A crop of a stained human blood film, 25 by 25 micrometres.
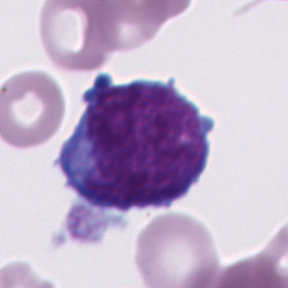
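Myeloblast in a stained peripheral blood smear. The nucleus fills most of the cell, leaving a narrow rim of cytoplasm. The outline is uneven, with small rounded blue knobs bulging from the top edge. A loose patch of finely granular purple material lies just below the lower left edge.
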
